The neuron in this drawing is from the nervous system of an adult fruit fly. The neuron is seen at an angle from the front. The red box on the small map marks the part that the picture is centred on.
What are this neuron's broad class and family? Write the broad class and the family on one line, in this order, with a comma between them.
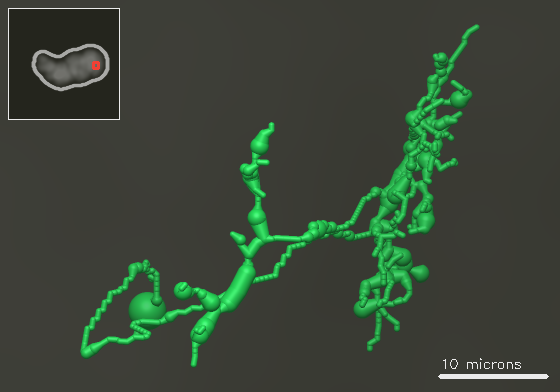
optic-lobe intrinsic neuron, T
